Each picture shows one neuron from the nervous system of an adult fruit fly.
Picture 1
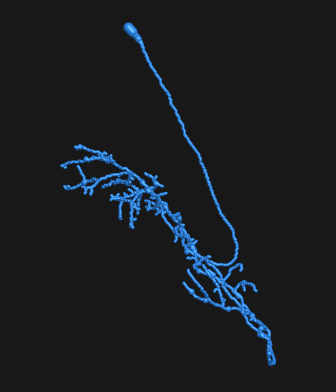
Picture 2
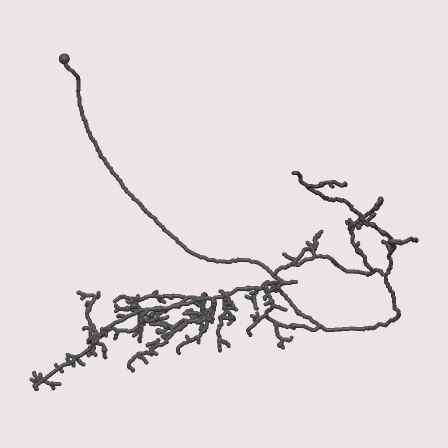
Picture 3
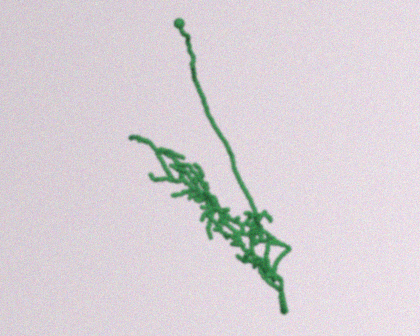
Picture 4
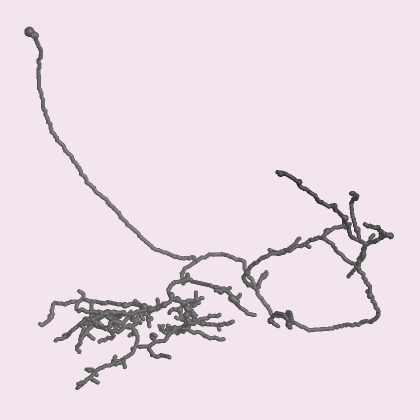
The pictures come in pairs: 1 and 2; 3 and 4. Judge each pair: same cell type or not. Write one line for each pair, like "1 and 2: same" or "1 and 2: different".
1 and 2: different
3 and 4: different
